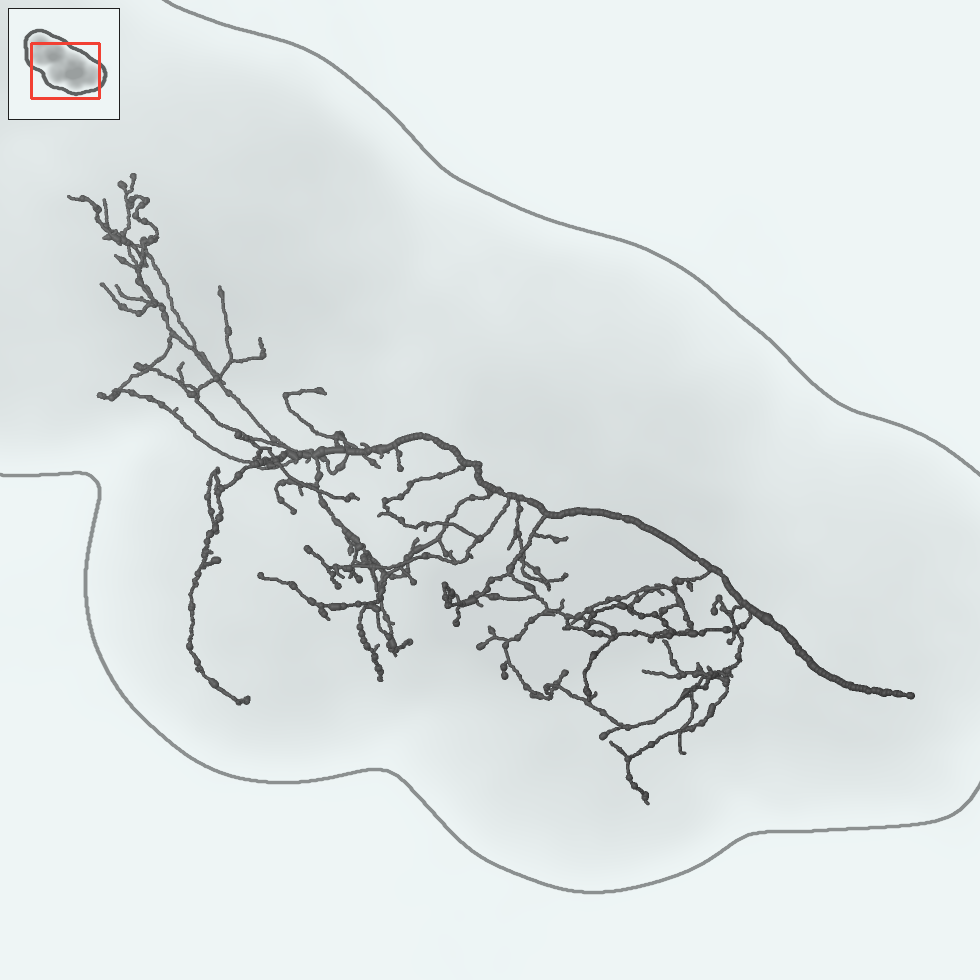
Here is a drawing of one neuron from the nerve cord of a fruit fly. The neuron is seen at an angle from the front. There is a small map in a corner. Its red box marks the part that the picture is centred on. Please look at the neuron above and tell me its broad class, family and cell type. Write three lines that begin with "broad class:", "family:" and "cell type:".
broad class: descending neuron
family: DNp
cell type: DNp34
